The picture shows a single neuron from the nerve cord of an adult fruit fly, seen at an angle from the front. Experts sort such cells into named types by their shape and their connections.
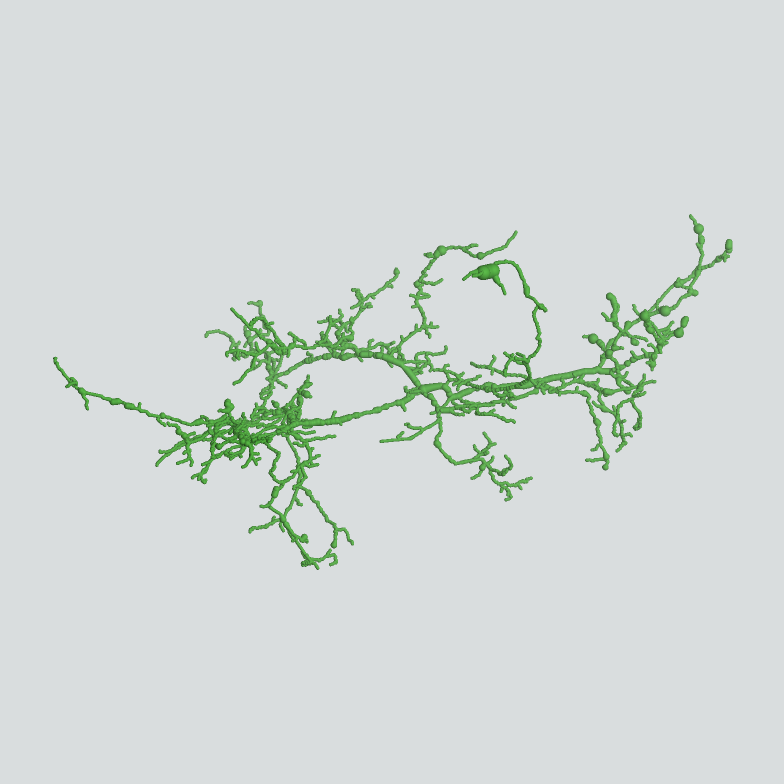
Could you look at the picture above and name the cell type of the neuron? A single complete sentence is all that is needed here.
This neuron represents the cell type IN11A002.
